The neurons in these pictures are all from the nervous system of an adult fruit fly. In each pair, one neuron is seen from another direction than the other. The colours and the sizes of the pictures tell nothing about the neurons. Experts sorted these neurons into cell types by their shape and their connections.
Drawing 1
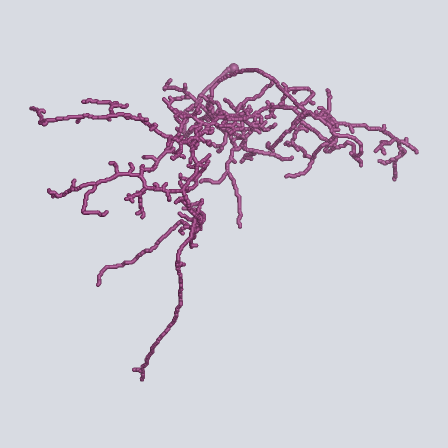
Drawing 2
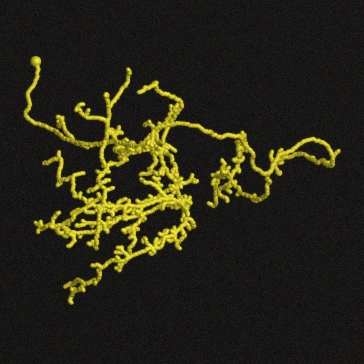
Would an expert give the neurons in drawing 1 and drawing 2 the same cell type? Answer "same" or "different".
different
